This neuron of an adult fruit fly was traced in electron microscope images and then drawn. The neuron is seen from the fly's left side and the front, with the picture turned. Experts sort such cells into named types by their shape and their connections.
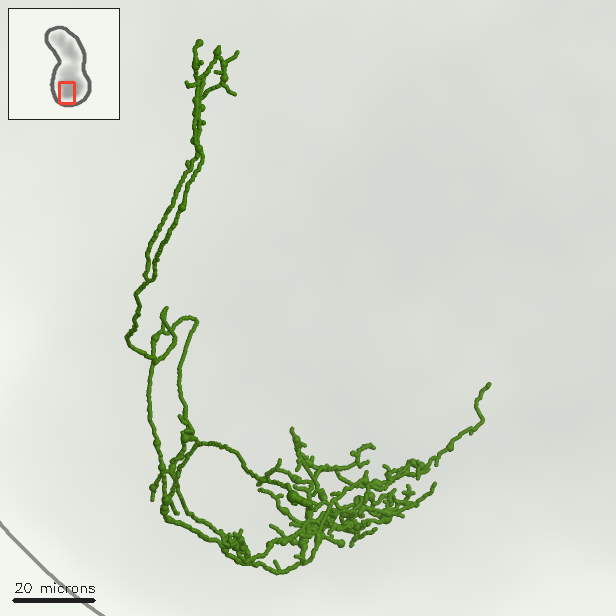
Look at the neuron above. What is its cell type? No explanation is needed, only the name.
SIP147m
